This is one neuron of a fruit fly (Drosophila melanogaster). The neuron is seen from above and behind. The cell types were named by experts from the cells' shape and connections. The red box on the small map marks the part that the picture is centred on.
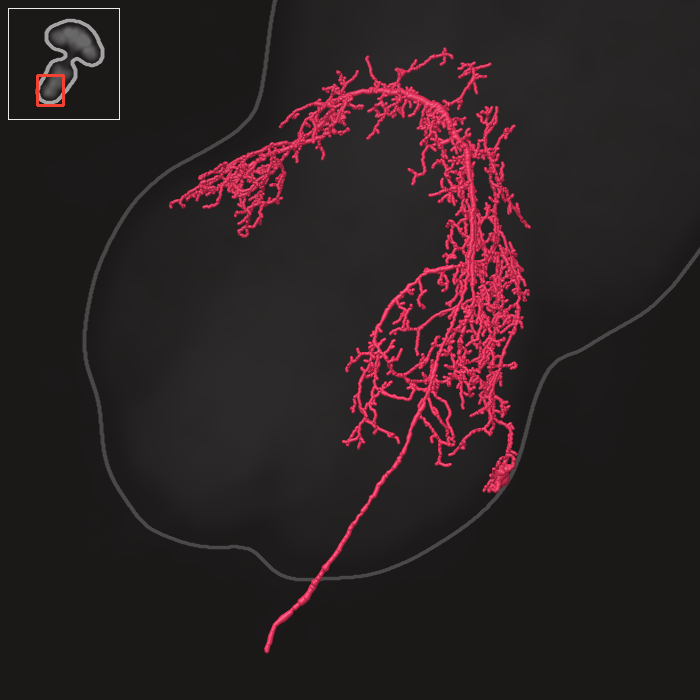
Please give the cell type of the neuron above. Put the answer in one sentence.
The cell type is MNhl59.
